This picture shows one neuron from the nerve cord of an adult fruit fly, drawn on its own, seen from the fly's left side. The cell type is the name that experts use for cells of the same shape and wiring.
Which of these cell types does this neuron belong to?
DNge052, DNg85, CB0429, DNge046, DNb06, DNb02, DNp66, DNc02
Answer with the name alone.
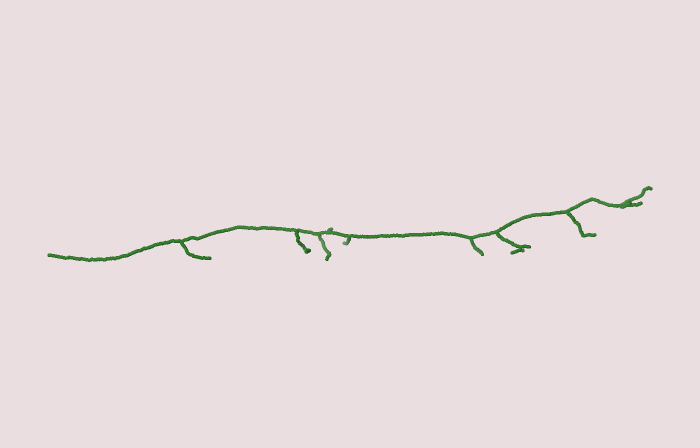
CB0429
